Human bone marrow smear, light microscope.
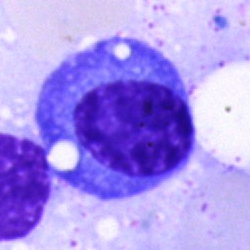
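Plasma cell, the central cell of a stained human bone marrow smear. The outline is roughly round with smooth edges, and the nucleus lies off-centre toward the right side. No distinct granules are seen in the cytoplasm. Two small round clear spaces sit at the edge of the cytoplasm, one at the top and one at the lower left.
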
